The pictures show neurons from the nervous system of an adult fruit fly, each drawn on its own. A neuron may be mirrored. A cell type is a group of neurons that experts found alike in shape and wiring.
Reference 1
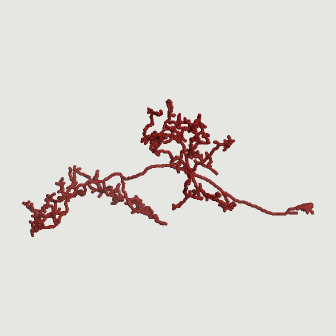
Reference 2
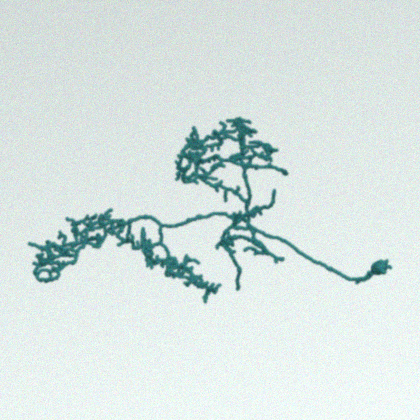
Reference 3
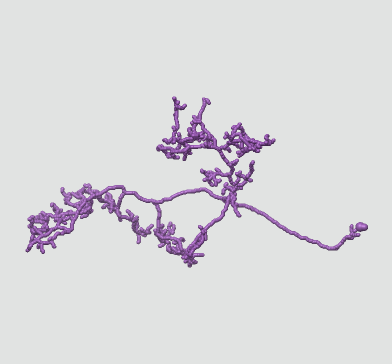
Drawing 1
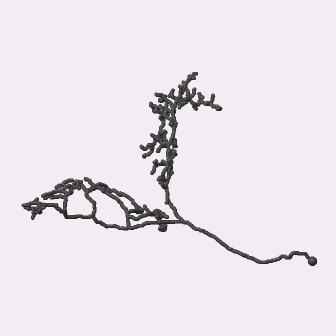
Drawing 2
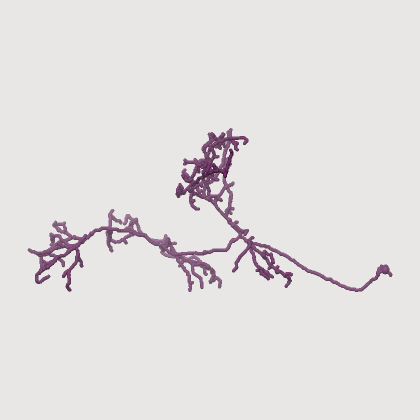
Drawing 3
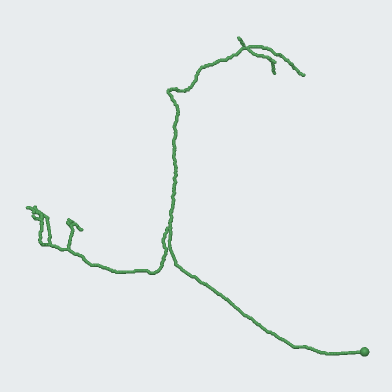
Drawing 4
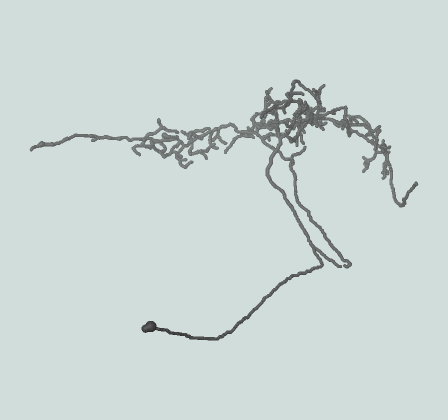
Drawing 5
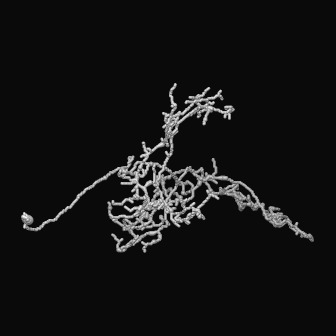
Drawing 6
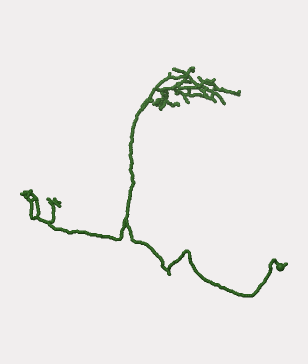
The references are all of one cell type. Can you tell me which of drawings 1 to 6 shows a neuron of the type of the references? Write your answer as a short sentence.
The neuron in drawing 5 is of the same cell type.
